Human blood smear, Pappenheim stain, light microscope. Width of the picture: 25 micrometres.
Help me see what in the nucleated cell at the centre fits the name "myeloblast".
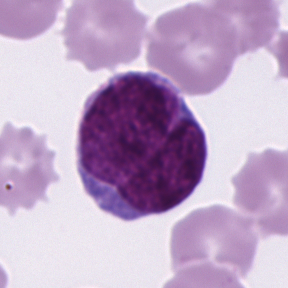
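Answer: the nucleated cell at the centre is a myeloblast. In keeping with the name, its nucleus is about 11 micrometres across in a cell of about 12 micrometres, and fills about 80% of the cell's area.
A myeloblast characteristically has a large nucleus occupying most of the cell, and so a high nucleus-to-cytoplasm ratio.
Accordingly, the cytoplasm here is only a thin rim, widest at the lower left. A shallow fold or cleft line crosses the nucleus toward its upper right. The outline is smooth, with no surface projections, and no granules are visible in the cytoplasm.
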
